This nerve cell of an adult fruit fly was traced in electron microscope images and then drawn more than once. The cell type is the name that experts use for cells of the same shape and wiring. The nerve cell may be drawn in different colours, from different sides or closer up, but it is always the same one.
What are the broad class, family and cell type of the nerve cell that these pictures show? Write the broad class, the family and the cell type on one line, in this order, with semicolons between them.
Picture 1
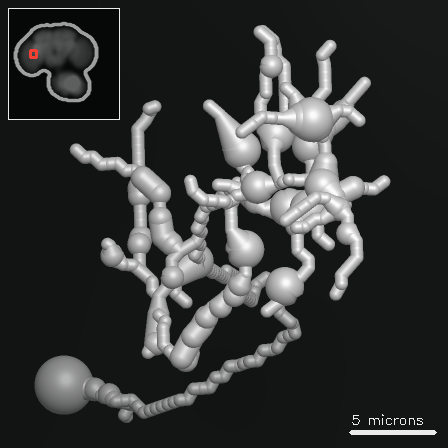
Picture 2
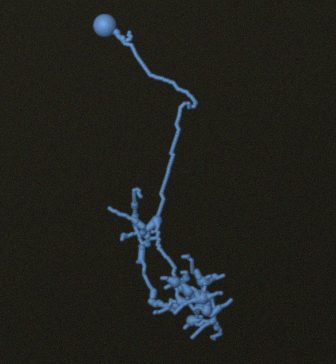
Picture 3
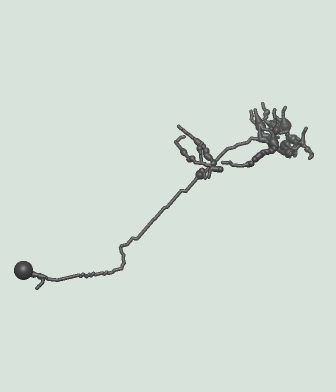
optic-lobe intrinsic neuron; T; T5a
